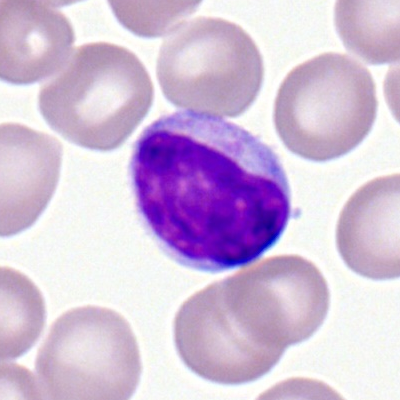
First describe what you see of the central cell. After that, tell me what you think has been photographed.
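Notice the smooth oval outline. The nucleus fills most of the cell and sits toward the lower left; its dark purple chromatin is clumped, with paler patches between the clumps. Thin pale blue cytoplasm rims it, widest along the upper right. This is a lymphocyte.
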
